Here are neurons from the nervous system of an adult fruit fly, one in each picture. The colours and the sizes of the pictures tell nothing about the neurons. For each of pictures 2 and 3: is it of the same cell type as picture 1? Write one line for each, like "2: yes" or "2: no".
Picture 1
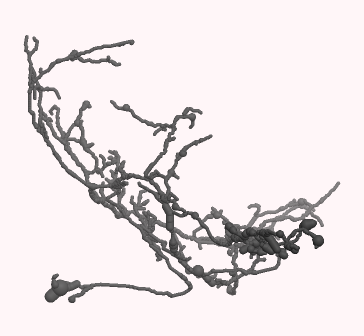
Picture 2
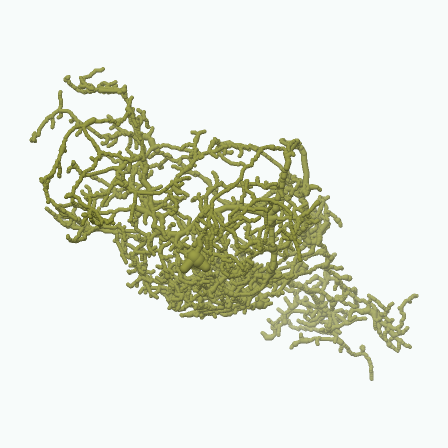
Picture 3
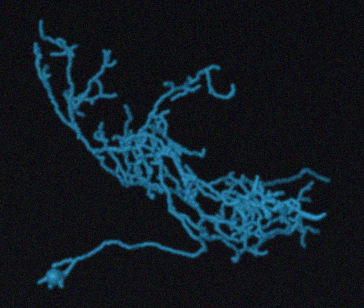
2: no
3: yes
